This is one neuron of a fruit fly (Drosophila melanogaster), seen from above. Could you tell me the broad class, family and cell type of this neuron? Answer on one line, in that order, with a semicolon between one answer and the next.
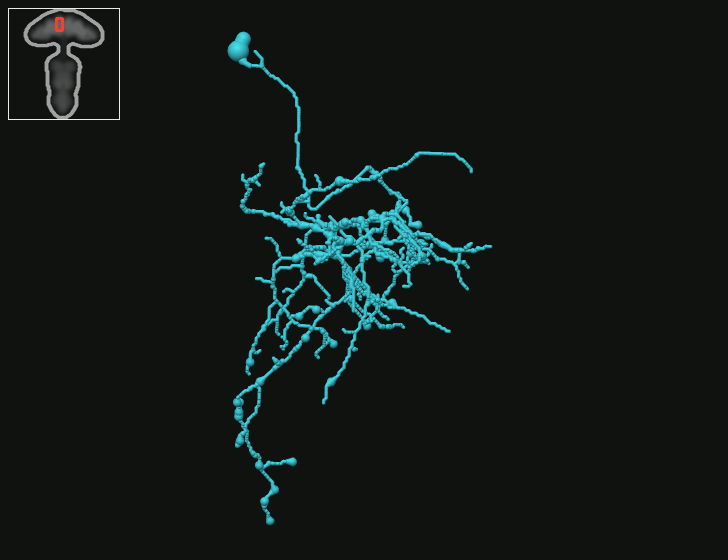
central-brain intrinsic neuron; hemilineage TRdl_b; GNG390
